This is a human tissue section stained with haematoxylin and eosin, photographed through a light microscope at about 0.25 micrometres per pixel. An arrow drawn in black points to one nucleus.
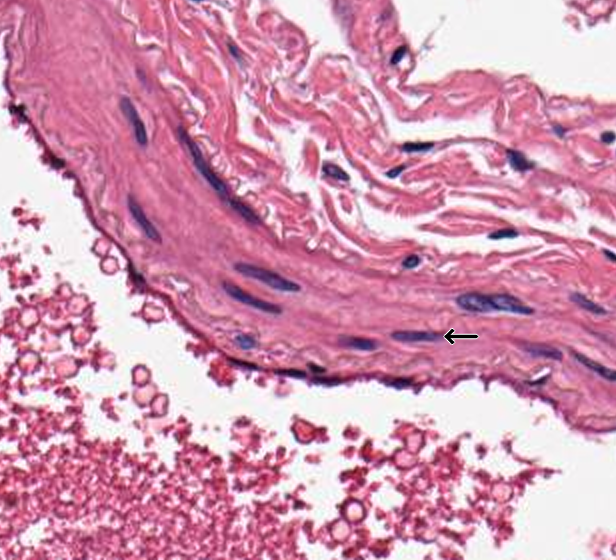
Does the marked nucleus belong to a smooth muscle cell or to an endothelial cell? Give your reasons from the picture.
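Smooth muscle cell. The nucleus is long and slender, with its long axis running parallel to the vessel wall. No separate outline of the cell can be made out; the nucleus sits in pink, finely streaked material that blends into the rest of the wall.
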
